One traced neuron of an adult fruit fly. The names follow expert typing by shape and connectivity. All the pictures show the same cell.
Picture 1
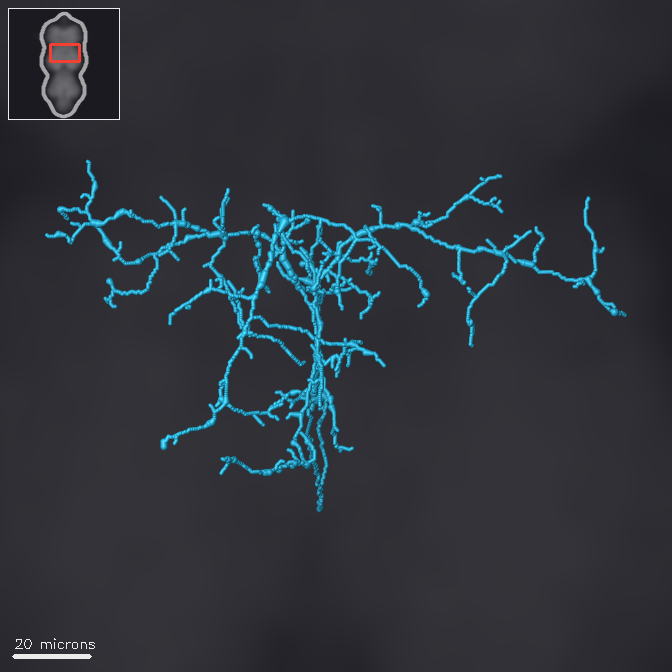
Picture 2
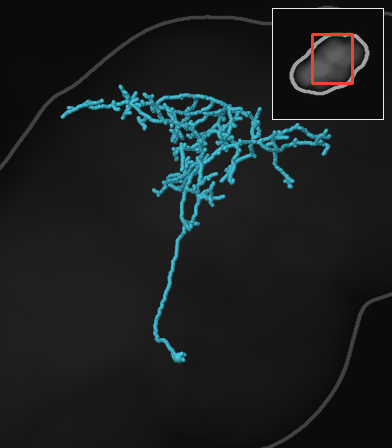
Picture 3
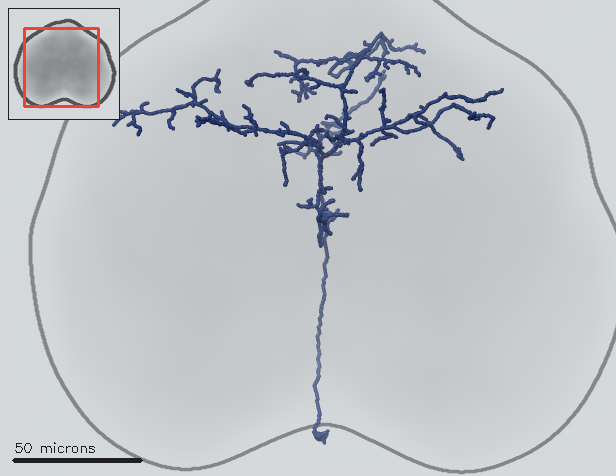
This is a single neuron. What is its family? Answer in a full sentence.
The family is hemilineage 00A.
